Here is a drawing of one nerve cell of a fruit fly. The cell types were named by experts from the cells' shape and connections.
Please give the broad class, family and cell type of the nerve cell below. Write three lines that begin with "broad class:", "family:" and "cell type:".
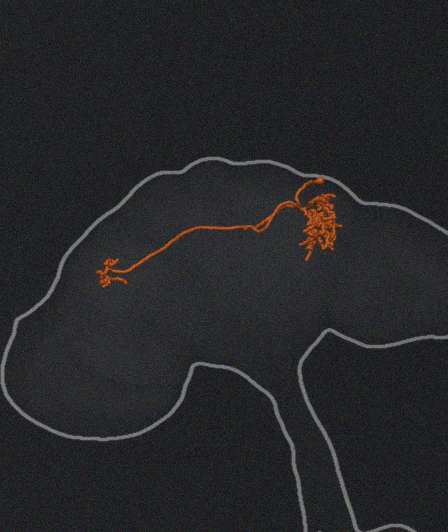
broad class: central-brain intrinsic neuron
family: hemilineage VLPl&d1_dorsal
cell type: CB1652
